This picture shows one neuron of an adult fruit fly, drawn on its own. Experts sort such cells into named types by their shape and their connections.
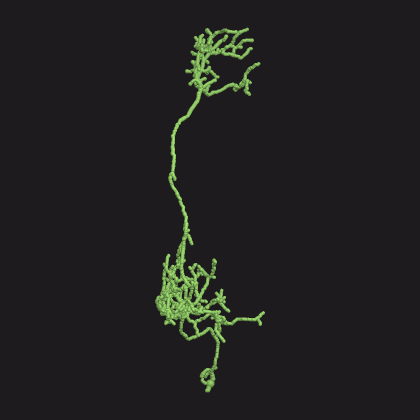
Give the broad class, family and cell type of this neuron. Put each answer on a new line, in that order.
central-brain intrinsic neuron
hemilineage ALv2
v2LN4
